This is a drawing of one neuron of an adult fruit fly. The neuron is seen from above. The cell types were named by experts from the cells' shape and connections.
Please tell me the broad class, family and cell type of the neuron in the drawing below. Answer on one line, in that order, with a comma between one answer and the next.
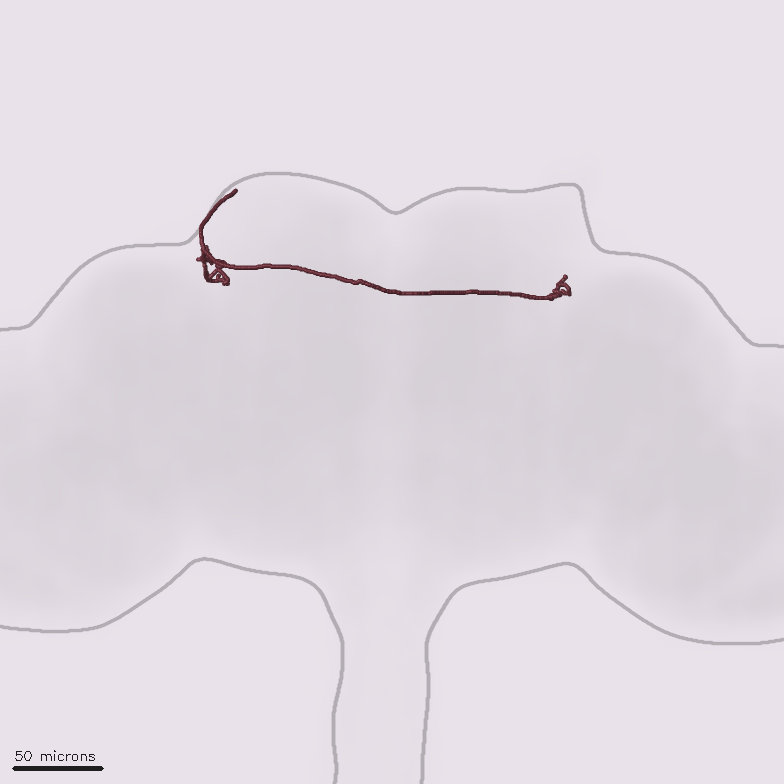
sensory neuron entering the brain, class olfactory, ORN_VL2p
